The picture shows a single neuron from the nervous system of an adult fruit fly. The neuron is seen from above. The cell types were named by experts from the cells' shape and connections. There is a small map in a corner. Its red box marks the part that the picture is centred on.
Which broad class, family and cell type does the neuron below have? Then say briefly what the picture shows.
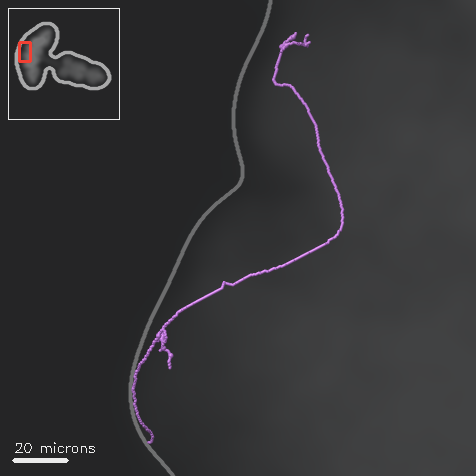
Its broad class is sensory neuron entering the brain. The name of its family is class olfactory. The cell type is ORN_DA4l. It is in the brain and does not reach the nerve cord. The drawing shows no cell body. From top to bottom in the picture it spans about 160 microns.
